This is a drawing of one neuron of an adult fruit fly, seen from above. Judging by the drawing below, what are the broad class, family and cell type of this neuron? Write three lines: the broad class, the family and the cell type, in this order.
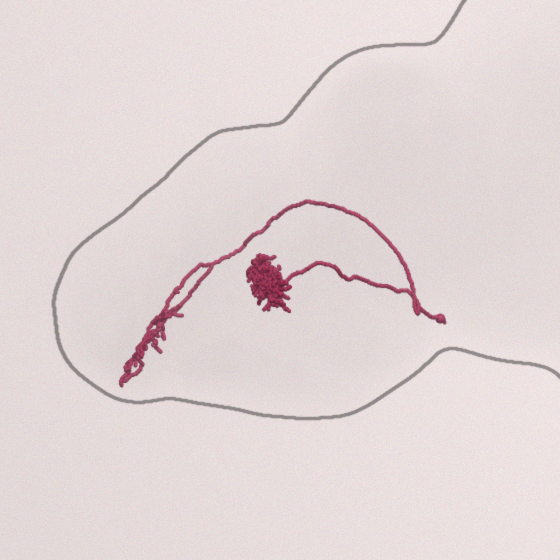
optic-lobe intrinsic neuron
MeLo
MeLo12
